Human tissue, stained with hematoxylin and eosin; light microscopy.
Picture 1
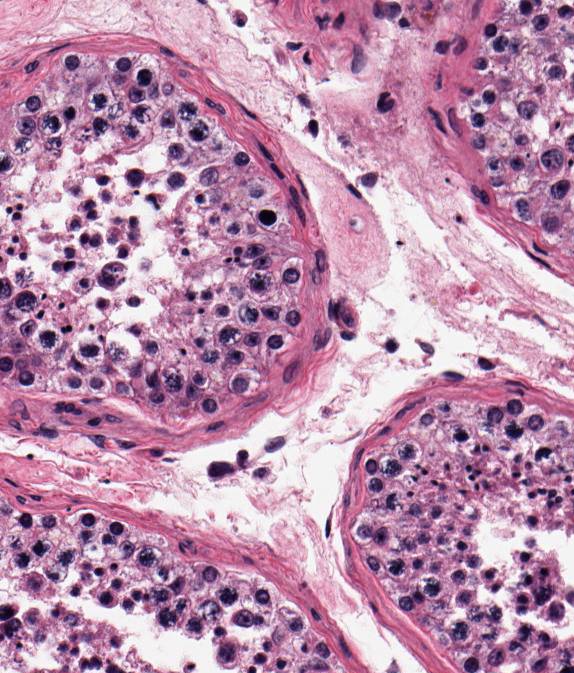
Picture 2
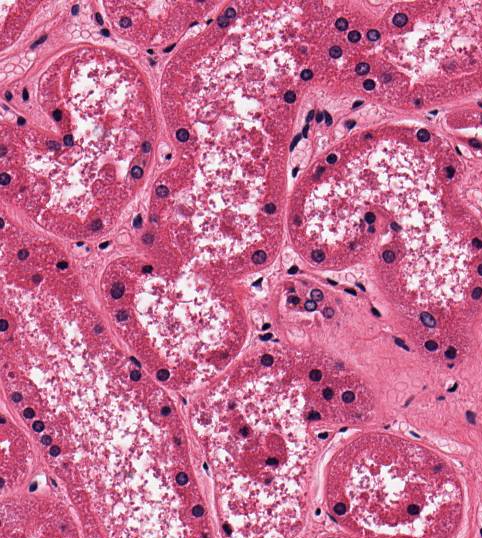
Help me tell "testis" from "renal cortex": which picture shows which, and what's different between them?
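Testis in picture 1, renal cortex in picture 2. Testis: tubules filled by a many-layered epithelium of rounded cells, not a single layer around an open lumen. Many tubule cells large and round, with dark, coarsely clumped chromatin; small, very dark, dense round nuclei scattered among them. Between tubules: loose, pale pink, wispy connective tissue, only scattered cells. Renal cortex: each tubule lined by a single layer of cuboidal to low columnar epithelial cells. Lining cells: abundant, deeply eosinophilic, granular cytoplasm. Lumina filled with pale, frothy, granular eosinophilic material, not empty. Thin interstitium with capillaries holding red blood cells and small elongated nuclei.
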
